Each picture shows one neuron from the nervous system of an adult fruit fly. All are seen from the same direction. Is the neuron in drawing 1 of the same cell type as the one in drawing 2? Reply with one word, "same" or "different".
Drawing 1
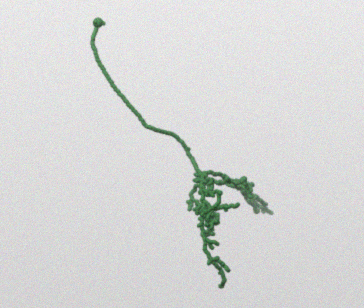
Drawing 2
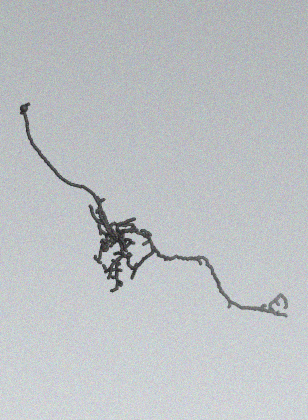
different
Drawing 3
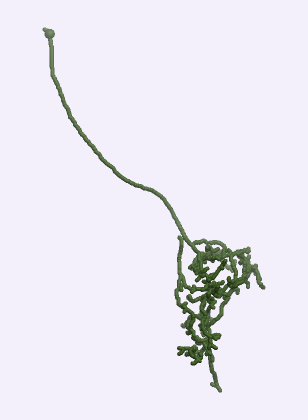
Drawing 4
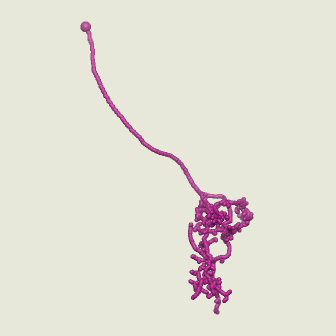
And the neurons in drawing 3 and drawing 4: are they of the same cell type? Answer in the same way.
same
